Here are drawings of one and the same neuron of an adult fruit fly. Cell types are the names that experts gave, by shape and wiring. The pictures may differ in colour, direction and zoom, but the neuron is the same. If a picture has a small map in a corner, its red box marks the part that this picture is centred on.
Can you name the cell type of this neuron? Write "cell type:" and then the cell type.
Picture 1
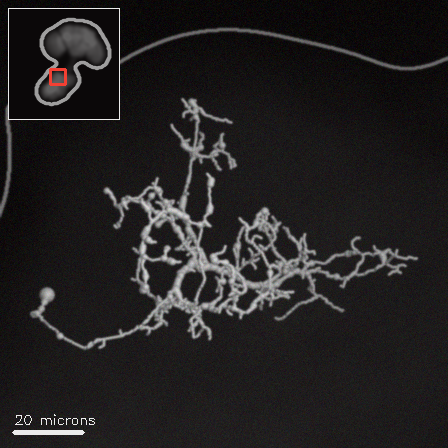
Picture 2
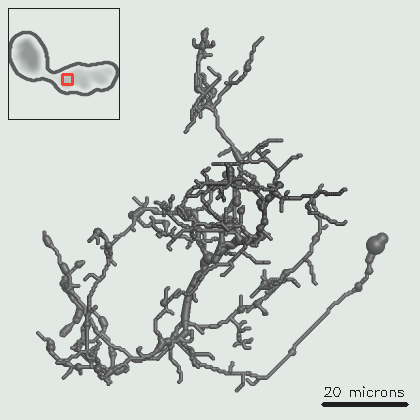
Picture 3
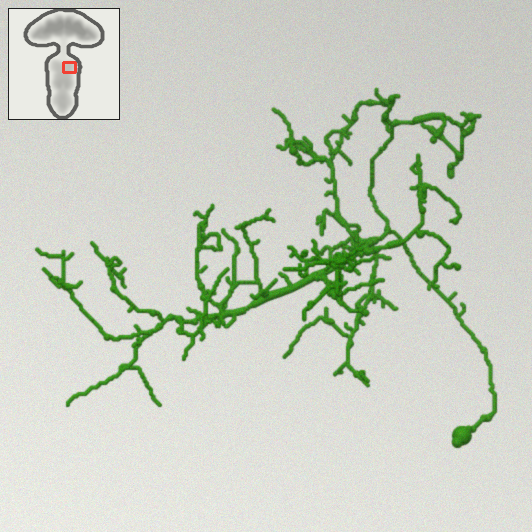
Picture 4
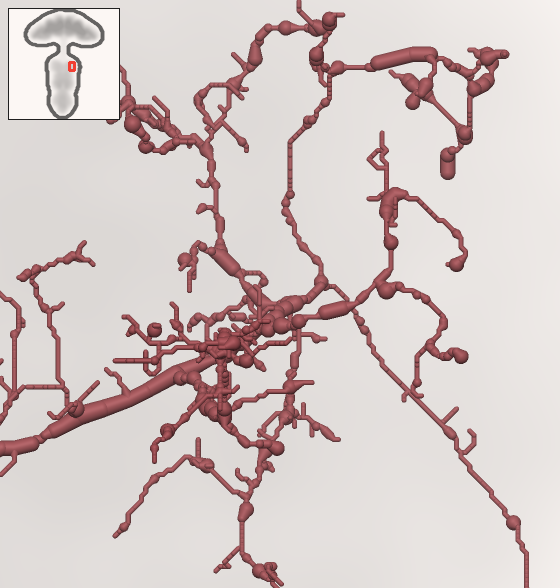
cell type: IN20A.22A036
